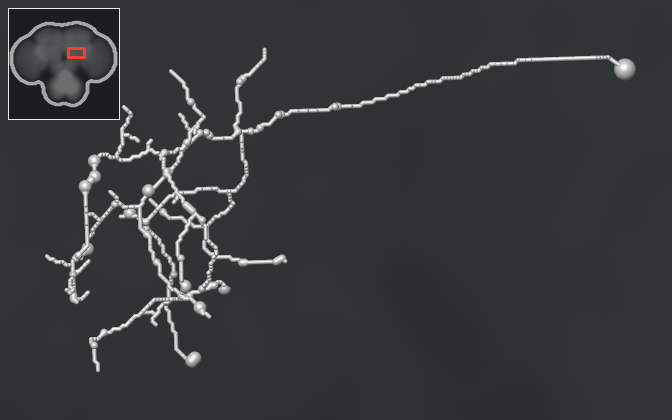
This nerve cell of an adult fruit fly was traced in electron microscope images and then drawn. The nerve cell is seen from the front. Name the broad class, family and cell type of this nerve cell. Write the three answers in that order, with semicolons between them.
central-brain intrinsic neuron; hemilineage ALl1_dorsal; CB1824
